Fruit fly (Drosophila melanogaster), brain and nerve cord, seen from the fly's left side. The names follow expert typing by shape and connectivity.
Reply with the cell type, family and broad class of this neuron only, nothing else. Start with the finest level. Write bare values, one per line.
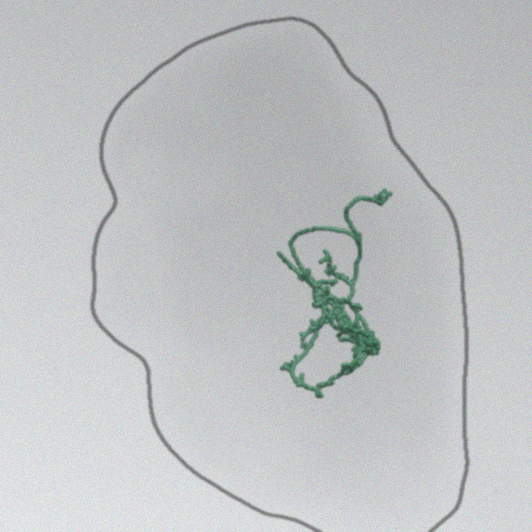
CB2093
hemilineage PSp2
central-brain intrinsic neuron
